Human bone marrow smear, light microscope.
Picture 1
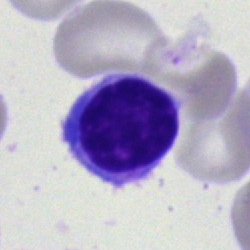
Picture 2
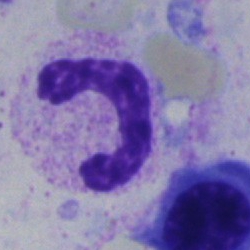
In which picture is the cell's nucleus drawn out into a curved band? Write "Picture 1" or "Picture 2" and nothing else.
Picture 2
